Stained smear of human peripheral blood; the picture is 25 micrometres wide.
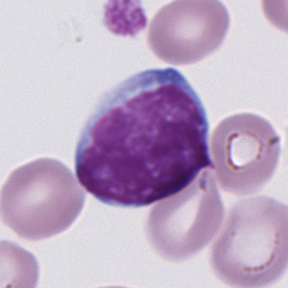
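Typical lymphocyte, about 13 micrometres across, with the nucleus taking up roughly 80% of the cell's area. The cytoplasm forms a crescent that is widest over the top of the nucleus, and its blue stain deepens toward the cell's outer edge. The chromatin is deep purple, threaded with faint paler streaks. Note the smooth outline, free of any hair-like projections.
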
